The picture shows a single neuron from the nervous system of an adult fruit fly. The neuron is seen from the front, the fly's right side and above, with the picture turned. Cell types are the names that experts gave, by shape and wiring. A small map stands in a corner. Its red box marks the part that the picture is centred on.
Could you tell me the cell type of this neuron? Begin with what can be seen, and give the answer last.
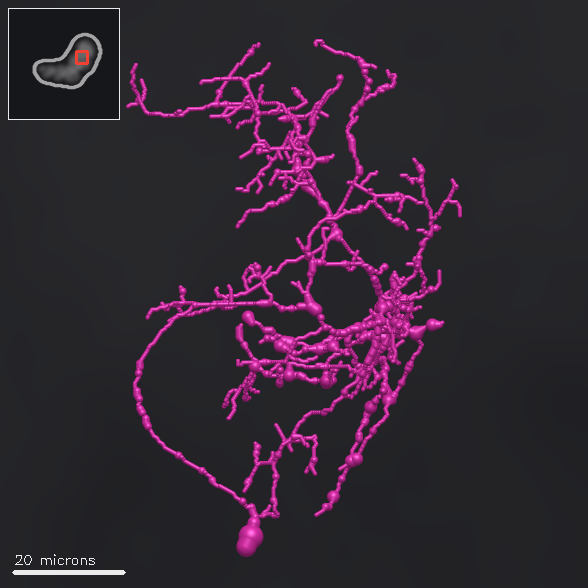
The cell body is at the bottom of the picture. By the scale bar it is about 95 microns tall in this view. The picture shows dozens of branch ends. Its broad class is central-brain intrinsic neuron. Its cell type is CRE043_a3.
